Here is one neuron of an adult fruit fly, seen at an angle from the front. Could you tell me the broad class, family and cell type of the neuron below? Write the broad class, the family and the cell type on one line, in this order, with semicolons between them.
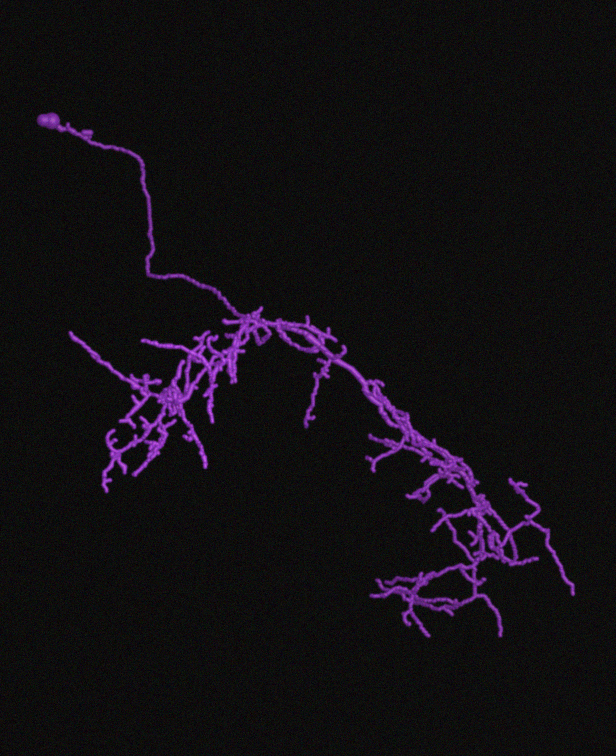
central-brain intrinsic neuron; hemilineage VLPd&p1_posterior; SMP597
